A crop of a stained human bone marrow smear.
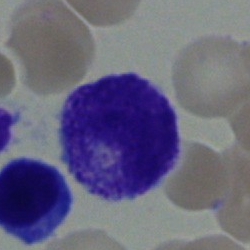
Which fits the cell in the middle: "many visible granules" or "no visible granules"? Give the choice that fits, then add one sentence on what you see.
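Many visible granules. The granules reach the cell edge all around, leaving no clear granule-free rim.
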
